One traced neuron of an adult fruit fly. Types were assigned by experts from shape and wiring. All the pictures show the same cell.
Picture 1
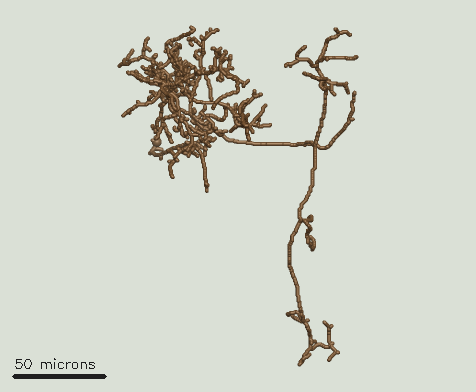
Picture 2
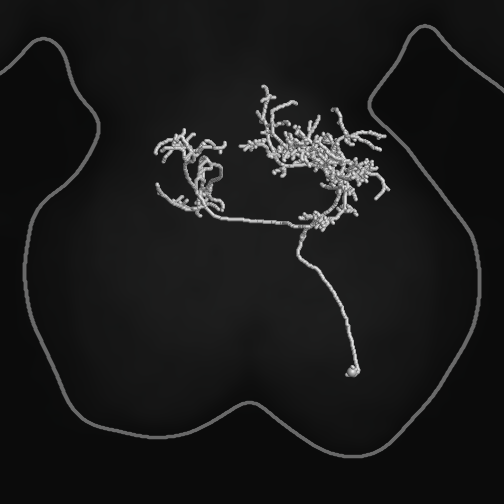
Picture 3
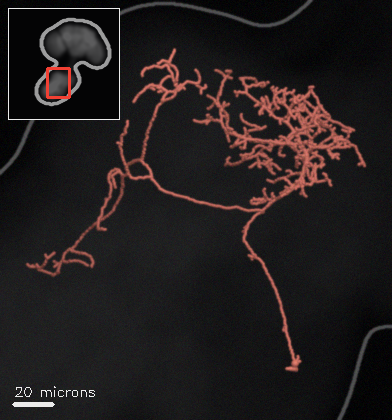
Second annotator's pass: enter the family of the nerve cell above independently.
hemilineage 07B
